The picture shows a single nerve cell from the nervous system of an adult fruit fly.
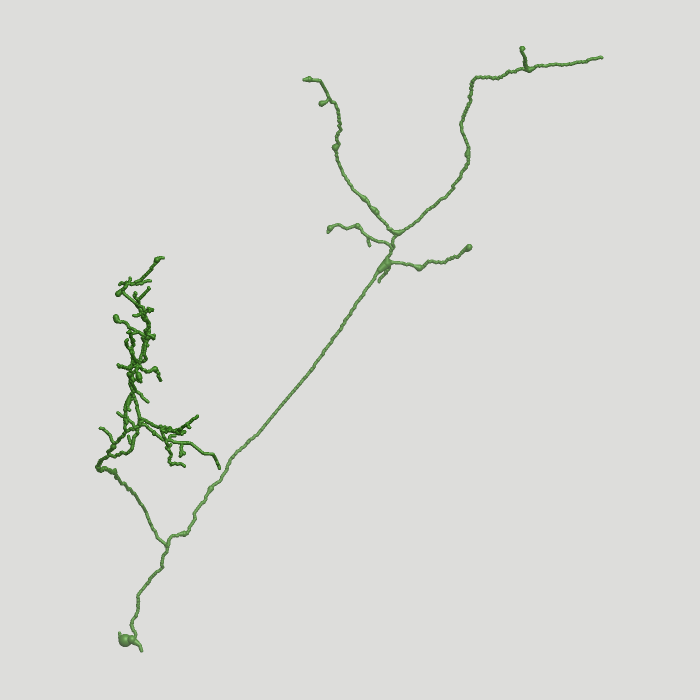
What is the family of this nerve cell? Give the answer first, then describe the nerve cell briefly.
The family is hemilineage LB19. This is a central-brain intrinsic neuron. The cell body is at the lower left of the picture. Dozens of branch ends can be seen.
